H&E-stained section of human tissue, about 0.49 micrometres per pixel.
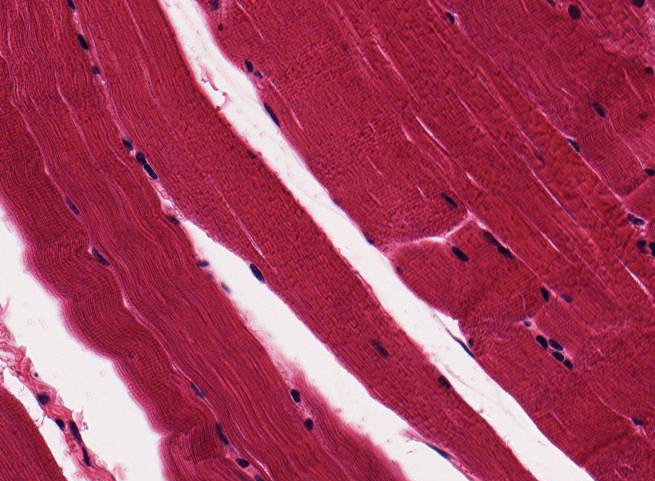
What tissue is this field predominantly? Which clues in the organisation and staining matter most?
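Skeletal muscle fills this field, its long parallel fibres crossing diagonally from upper left to lower right. Check one, striations: fine transverse cross-striations run along each fibre's length.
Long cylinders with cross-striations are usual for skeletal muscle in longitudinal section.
Check two, nuclear position: the nuclei lie at the fibre edges, just beneath the surface. Check three, nuclear number: many dark, elongated nuclei are strung out along each fibre.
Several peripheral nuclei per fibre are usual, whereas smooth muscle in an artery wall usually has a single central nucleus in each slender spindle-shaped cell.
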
